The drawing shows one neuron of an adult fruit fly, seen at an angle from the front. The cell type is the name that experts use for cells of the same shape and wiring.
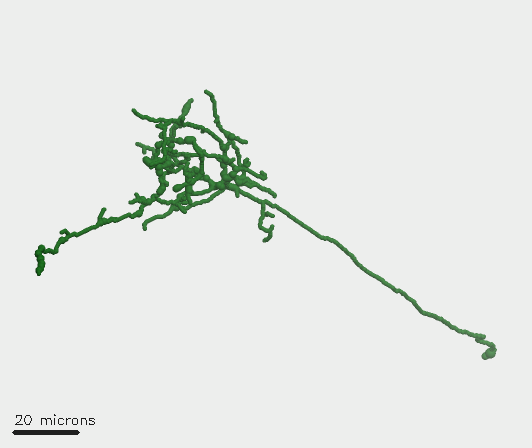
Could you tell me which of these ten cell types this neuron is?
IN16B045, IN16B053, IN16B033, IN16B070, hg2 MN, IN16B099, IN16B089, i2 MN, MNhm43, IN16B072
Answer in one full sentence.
Typed by cell type, the neuron is IN16B089.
